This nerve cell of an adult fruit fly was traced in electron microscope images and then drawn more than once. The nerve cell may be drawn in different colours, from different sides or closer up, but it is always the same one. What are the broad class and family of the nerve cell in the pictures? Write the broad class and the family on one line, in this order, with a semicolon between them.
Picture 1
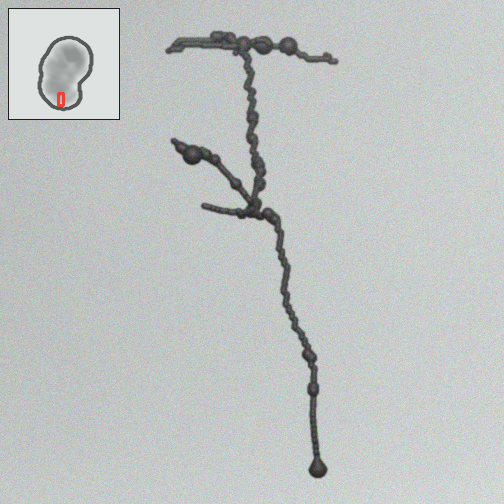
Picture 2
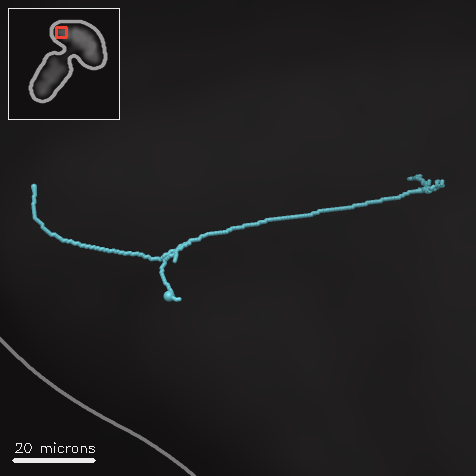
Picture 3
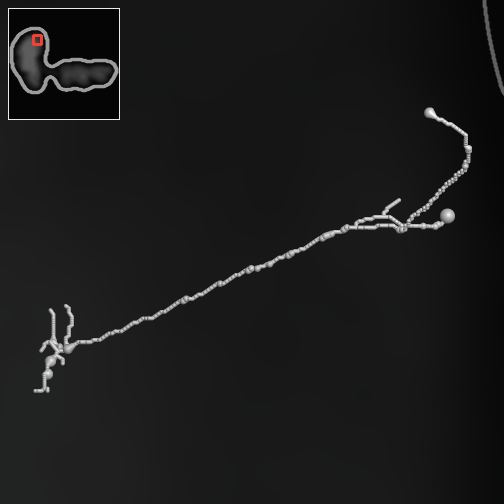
optic-lobe intrinsic neuron; T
